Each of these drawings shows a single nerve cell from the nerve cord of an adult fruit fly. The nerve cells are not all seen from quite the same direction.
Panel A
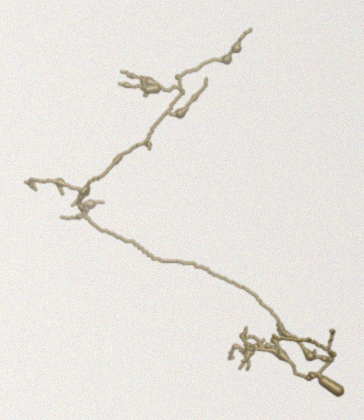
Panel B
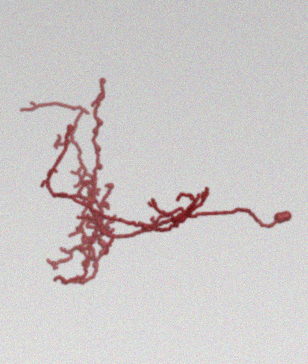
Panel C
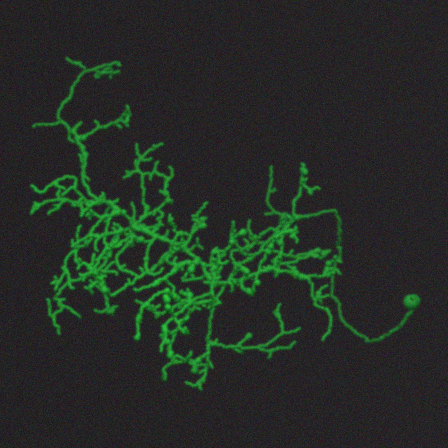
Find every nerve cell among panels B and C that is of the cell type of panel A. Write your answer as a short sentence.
Panel C is of the same cell type.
